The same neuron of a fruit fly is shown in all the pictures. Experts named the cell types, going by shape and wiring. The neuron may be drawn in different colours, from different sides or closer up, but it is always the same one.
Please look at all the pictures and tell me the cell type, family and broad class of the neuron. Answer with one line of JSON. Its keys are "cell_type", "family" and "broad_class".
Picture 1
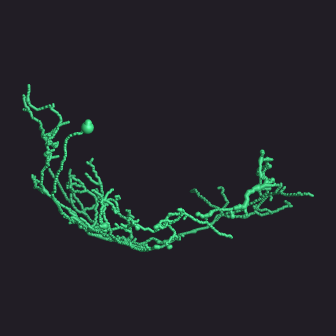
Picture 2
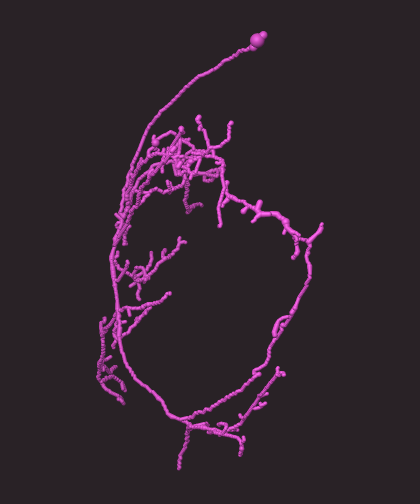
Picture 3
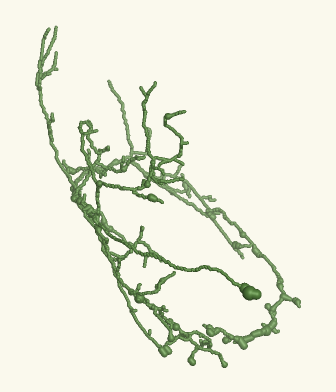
{"cell_type": "IN09A035", "family": "hemilineage 09A", "broad_class": "nerve-cord intrinsic neuron"}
